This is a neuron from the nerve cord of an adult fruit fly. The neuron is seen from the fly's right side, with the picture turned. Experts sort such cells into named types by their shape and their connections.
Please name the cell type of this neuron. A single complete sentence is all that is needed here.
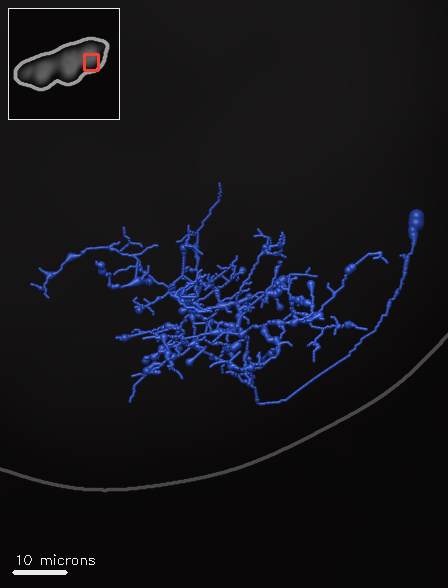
This neuron has been assigned cell type IN01B049.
